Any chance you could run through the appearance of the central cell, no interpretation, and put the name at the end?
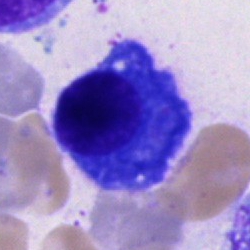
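The chromatin, as far as I can see, is dark purple and dense. The cytoplasm is a deep blue, and there's plenty of it, reaching well beyond the nucleus on the right side. Near the top of the cell, in the cytoplasm, I can make out a small clear vacuole. This one is a plasma cell.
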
